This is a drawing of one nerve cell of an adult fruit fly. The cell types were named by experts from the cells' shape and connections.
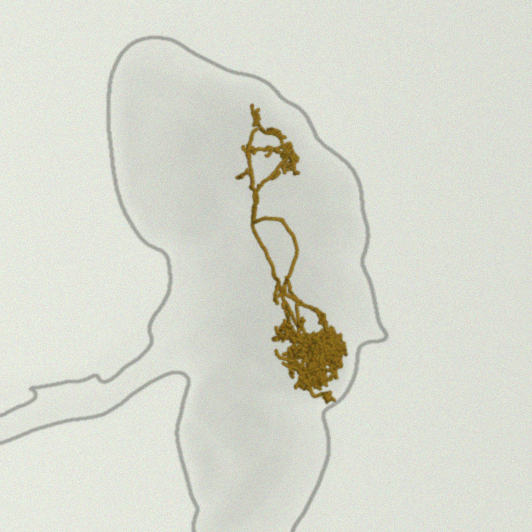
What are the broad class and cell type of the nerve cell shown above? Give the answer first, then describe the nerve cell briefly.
Its broad class is central-brain intrinsic neuron. Its cell type is AVLP397. It is in the brain and does not reach the nerve cord. Its cell body lies at the bottom of the picture.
